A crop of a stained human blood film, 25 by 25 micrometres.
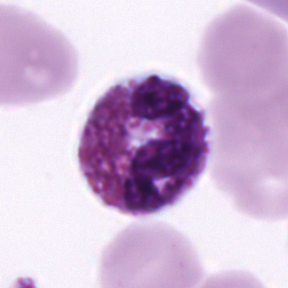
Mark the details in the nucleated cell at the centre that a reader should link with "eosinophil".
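What goes with eosinophil most is the cytoplasm, packed with many coarse reddish granules.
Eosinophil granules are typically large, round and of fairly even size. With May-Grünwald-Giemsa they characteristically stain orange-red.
The nucleus is split into separate lobes that lie mostly in the right half of the cell, and its chromatin is dark purple and coarsely clumped.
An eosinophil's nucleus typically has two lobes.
The cell measures about 12 micrometres across.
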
